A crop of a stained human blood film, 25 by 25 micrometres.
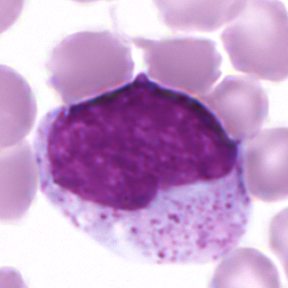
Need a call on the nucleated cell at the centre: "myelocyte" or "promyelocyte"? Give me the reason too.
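It is a myelocyte. First check, the granules: fine reddish-purple granules are scattered only sparsely through the cytoplasm, rather than filling it with coarse ones.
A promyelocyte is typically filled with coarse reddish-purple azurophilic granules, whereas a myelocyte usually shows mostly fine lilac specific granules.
Remaining items: the nucleus is a single unlobed mass with an irregular, notched lower edge, filling the upper part of the cell with most cytoplasm below. Its chromatin is dark purple and coarsely clumped, with small paler patches.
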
